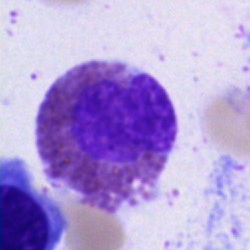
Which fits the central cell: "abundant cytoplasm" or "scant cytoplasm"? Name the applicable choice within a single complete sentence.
The cell's cytoplasm around its nucleus is ample.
